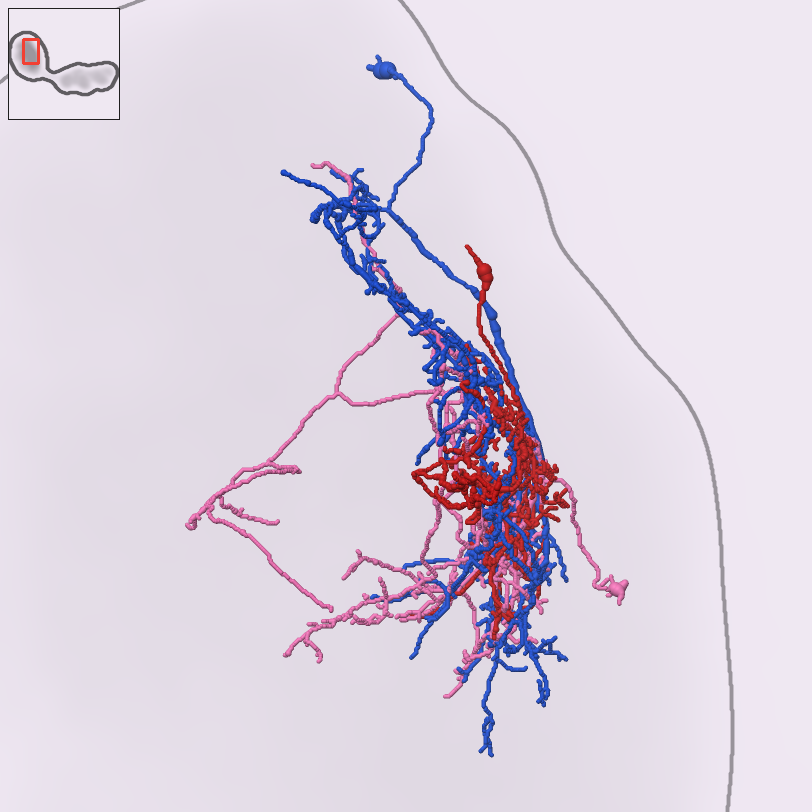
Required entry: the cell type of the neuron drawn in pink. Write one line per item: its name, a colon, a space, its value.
cell type: PS240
